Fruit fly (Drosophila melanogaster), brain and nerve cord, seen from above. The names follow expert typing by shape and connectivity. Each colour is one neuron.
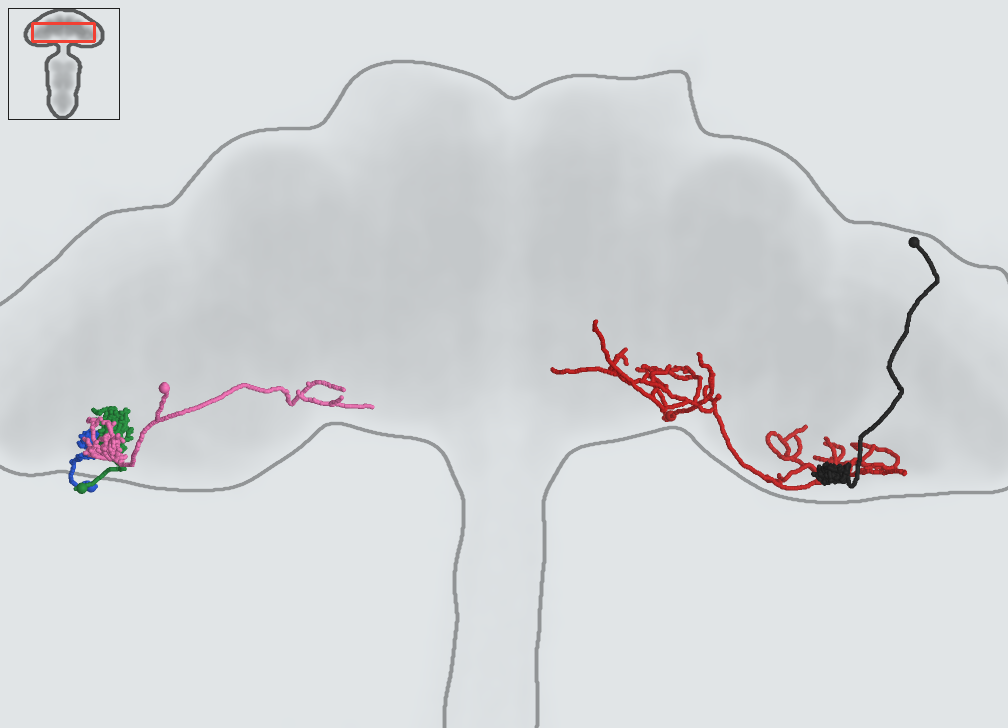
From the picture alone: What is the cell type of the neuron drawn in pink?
LPT100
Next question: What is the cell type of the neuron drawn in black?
LPi34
